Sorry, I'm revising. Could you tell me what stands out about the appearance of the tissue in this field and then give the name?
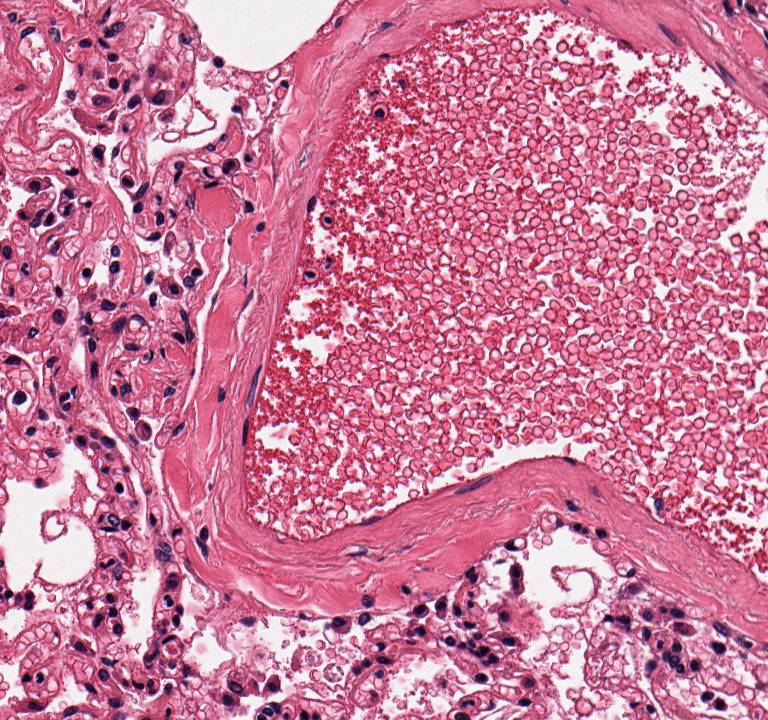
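First, a large thin-walled vessel fills the upper right, denser cellular tissue lying left of and below it. Next, tissue along the left and lower edge forms thin walls around small open spaces, those at left lined by cells with dark round nuclei. This is lung.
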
